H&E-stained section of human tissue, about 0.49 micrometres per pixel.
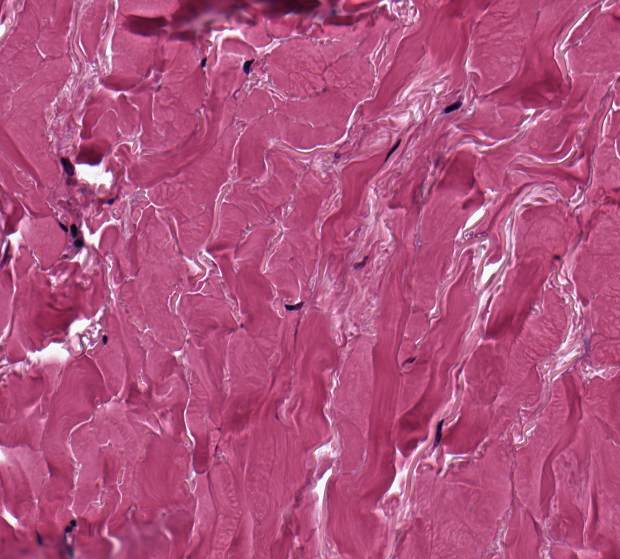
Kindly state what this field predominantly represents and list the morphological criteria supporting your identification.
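Tissue: dermis. Fibre bundles deep, fairly uniform pink. Thin white clefts with wispy pale strands separate them throughout. Nuclei sparse, small, dark, elongated, lying singly between bundles.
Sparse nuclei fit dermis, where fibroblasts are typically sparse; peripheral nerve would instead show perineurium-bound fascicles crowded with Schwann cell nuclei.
No epithelium seen.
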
